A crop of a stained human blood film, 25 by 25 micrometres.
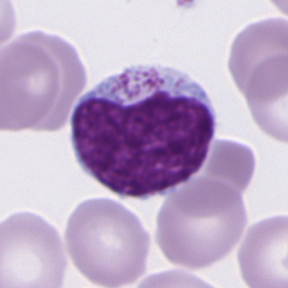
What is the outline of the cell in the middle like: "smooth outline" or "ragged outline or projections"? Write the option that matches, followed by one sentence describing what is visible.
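Smooth outline. The cell outline is roughly round and smooth.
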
